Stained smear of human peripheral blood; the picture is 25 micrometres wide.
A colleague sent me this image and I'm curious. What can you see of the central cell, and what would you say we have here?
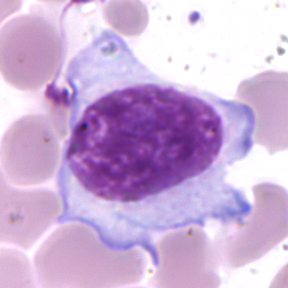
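The chromatin is coarse and clumped, with paler gaps separating the darker strands, and no distinct nucleolus stands out. No granules are present in the cytoplasm, whose blue staining is deeper along the edges of the cell than close to the nucleus. The cell is a plasma cell.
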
